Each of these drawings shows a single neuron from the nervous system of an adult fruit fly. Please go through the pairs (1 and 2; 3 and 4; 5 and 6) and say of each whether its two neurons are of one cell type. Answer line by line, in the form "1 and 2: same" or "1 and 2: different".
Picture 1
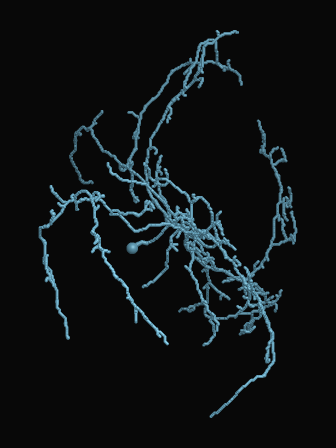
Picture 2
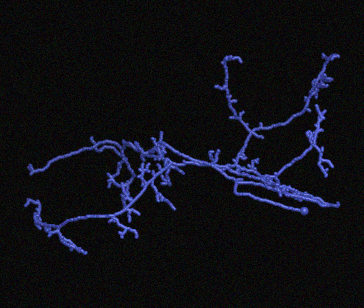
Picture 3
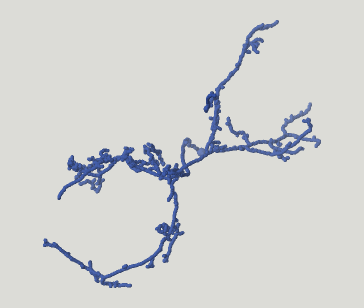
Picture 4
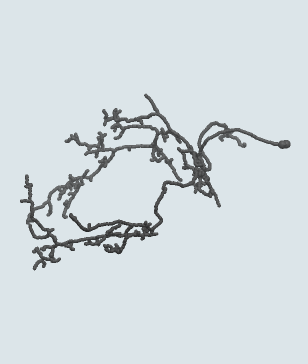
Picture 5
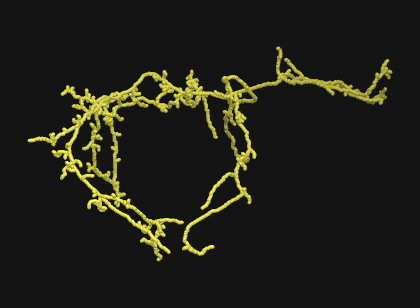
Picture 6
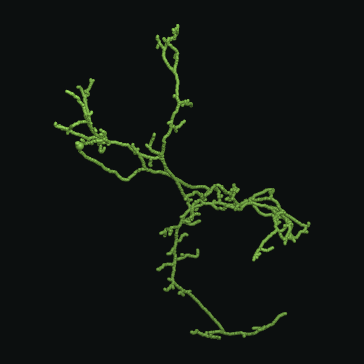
1 and 2: same
3 and 4: different
5 and 6: different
